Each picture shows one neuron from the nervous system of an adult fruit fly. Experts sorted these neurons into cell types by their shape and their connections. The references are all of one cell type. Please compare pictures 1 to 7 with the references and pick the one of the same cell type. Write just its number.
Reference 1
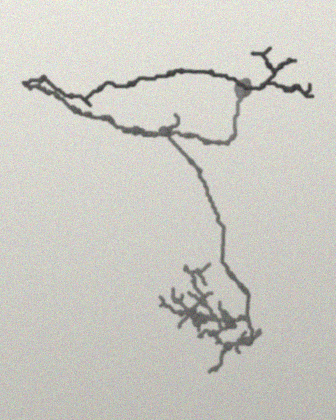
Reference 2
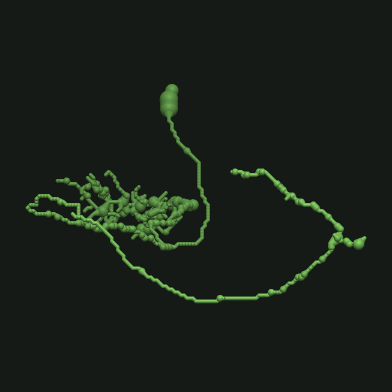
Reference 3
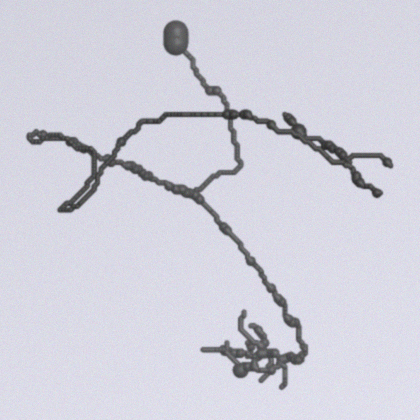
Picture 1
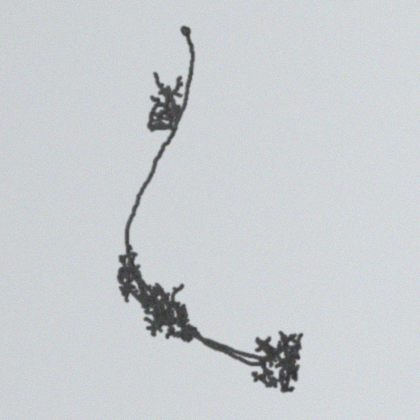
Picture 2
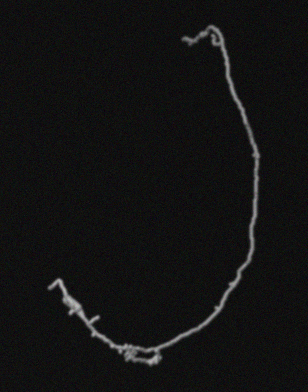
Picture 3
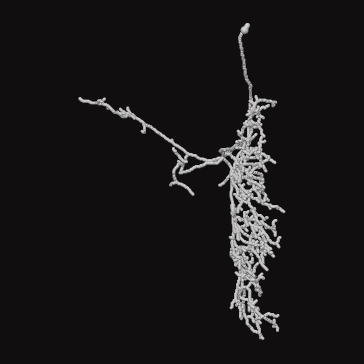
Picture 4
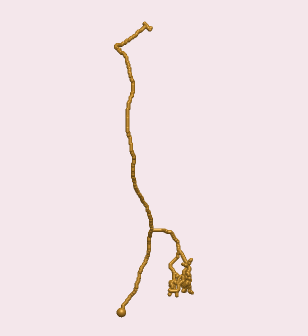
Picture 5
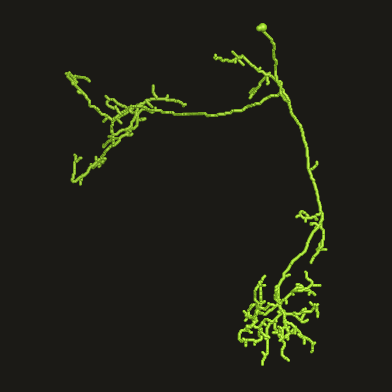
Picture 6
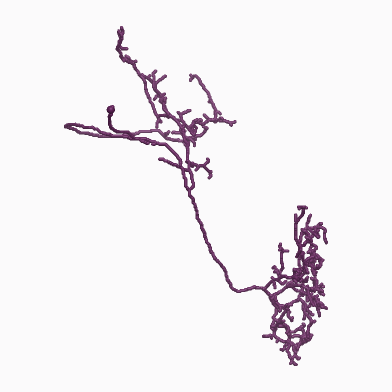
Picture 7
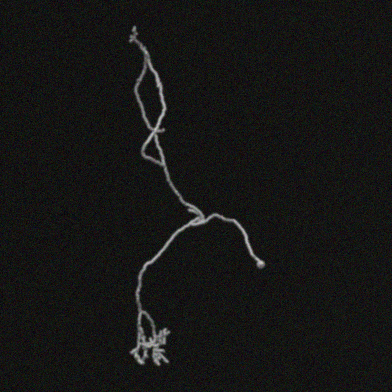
4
